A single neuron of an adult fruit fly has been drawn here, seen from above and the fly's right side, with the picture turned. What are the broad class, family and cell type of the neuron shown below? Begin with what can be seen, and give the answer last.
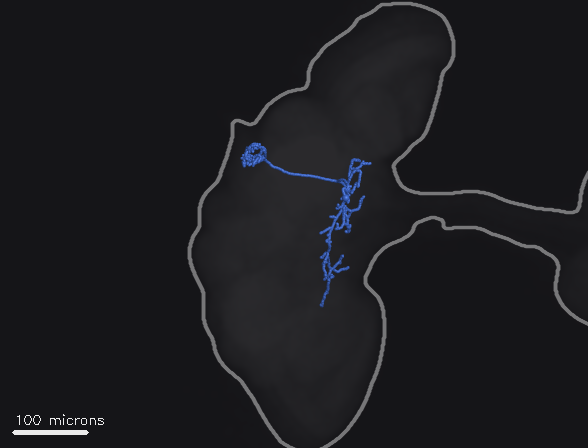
It lies in the brain. Its cell body lies in the middle of the picture. From top to bottom in the picture it spans about 250 microns. This is a central-brain intrinsic neuron. The family is hemilineage DL1_ventral. Its cell type is AOTU050.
